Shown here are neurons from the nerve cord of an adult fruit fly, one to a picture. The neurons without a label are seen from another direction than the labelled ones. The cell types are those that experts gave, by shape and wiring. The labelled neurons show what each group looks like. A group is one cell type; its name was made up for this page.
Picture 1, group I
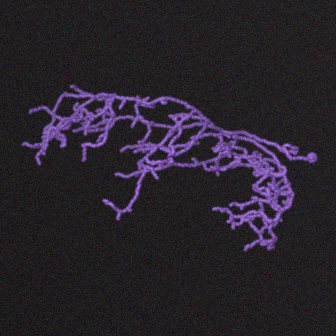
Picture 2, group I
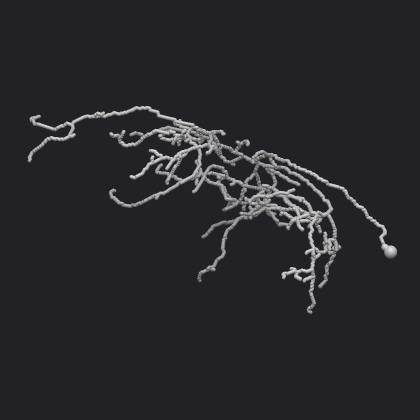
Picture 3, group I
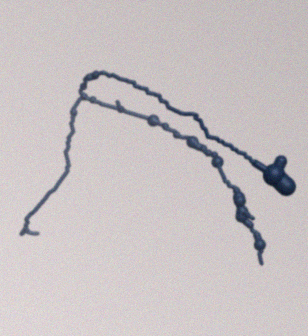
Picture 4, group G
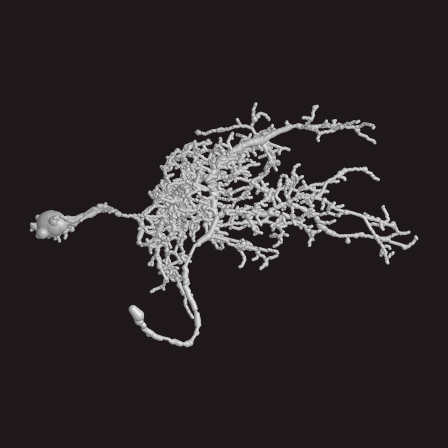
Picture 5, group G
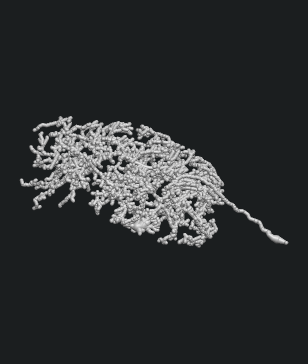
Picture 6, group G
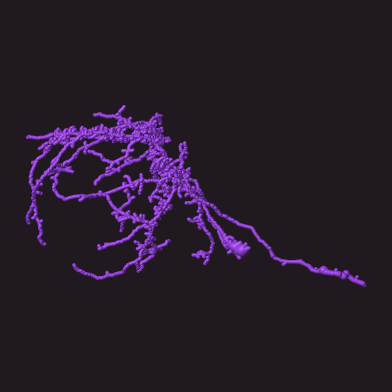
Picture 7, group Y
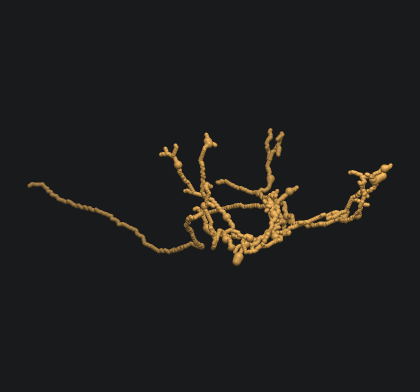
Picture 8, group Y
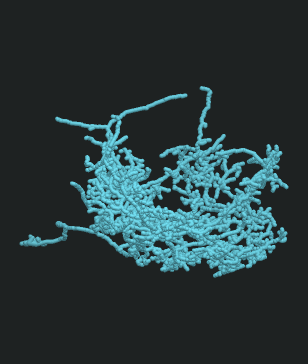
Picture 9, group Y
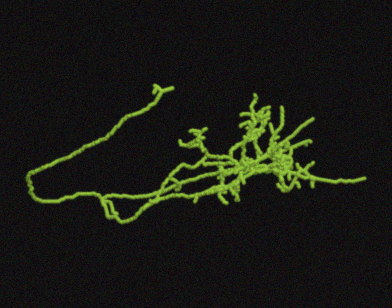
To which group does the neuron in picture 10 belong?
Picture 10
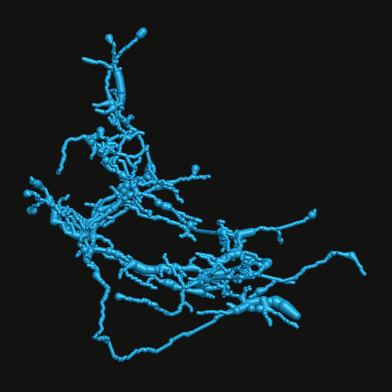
group Y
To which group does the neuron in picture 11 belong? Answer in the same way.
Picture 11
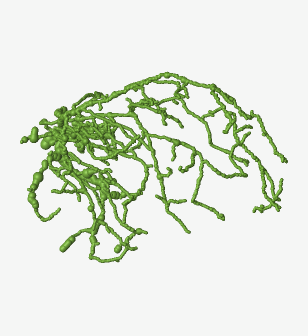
group I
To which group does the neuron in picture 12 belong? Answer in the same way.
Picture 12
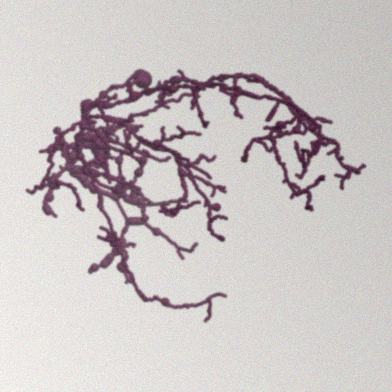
group I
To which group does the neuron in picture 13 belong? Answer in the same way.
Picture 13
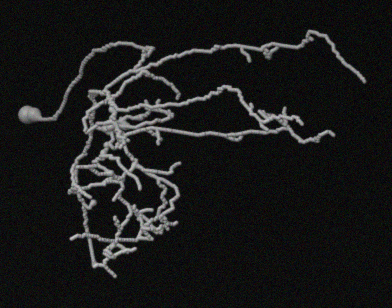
group I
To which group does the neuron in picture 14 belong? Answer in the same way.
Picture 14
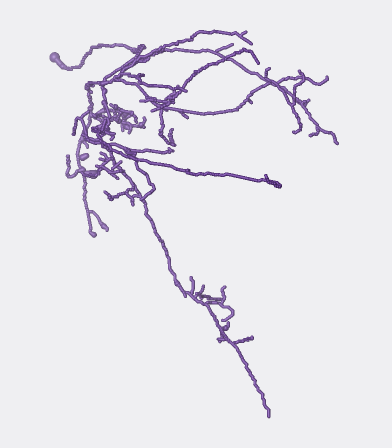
group I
